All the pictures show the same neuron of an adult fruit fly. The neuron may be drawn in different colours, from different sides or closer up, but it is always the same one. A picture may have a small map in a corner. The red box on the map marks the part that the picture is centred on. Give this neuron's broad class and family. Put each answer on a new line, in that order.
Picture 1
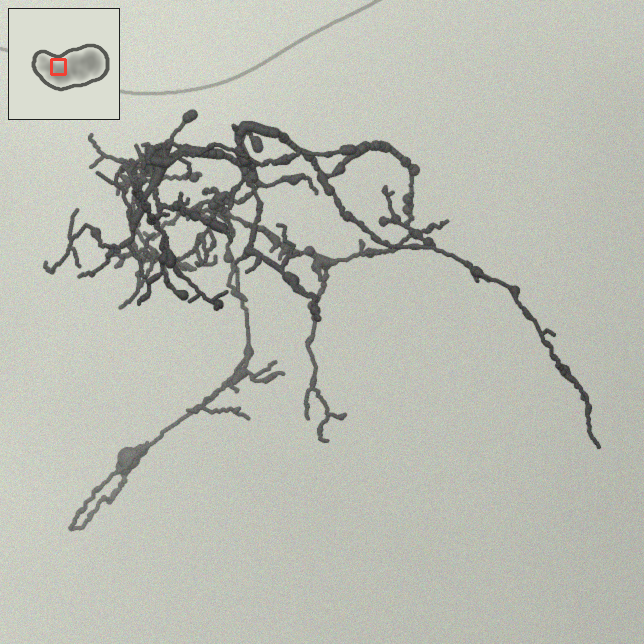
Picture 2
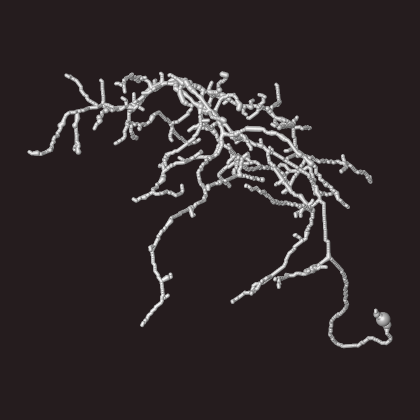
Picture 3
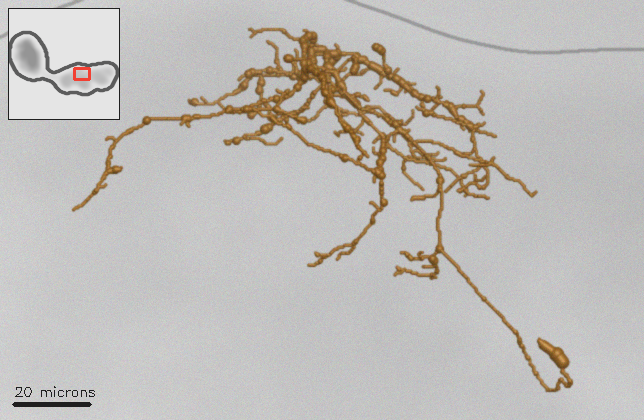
nerve-cord intrinsic neuron
hemilineage 03B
